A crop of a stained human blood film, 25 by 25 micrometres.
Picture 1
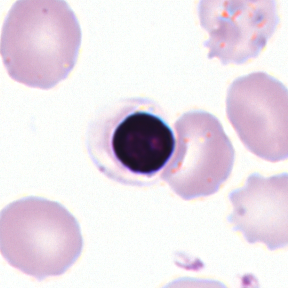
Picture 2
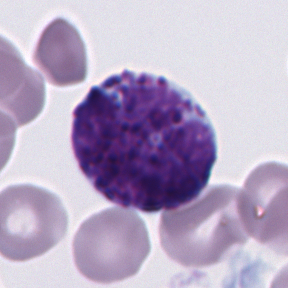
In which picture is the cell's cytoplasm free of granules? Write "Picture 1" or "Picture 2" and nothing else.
Picture 1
